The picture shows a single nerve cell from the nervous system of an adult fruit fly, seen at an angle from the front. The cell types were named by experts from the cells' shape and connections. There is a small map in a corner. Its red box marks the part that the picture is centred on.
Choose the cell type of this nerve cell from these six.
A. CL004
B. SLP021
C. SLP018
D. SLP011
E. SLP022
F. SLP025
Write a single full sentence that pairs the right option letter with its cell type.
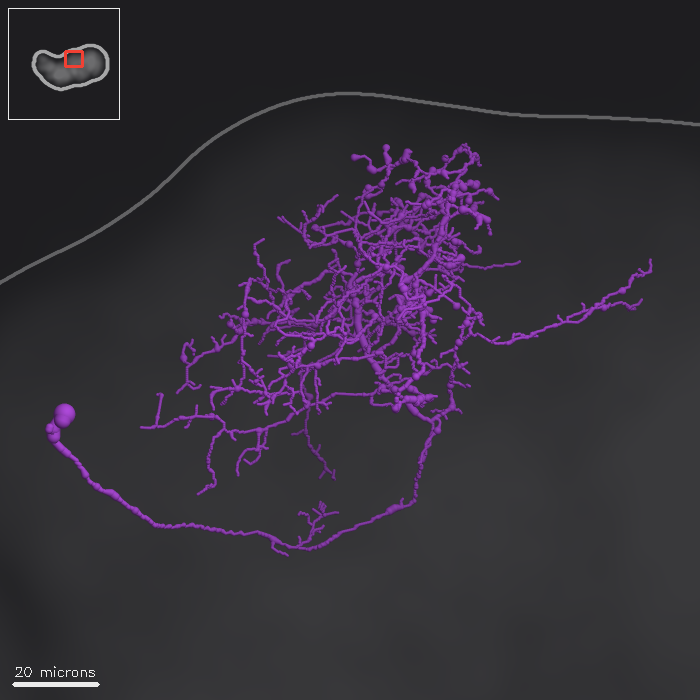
The nerve cell is a cell of type SLP011, the type in option D.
